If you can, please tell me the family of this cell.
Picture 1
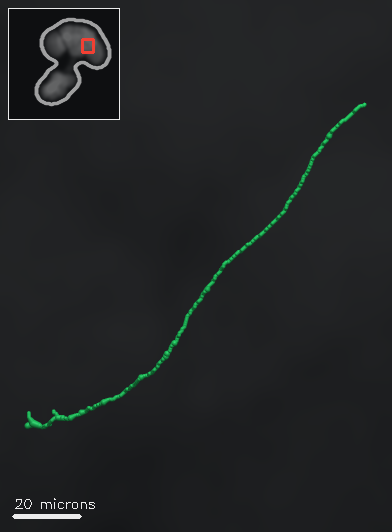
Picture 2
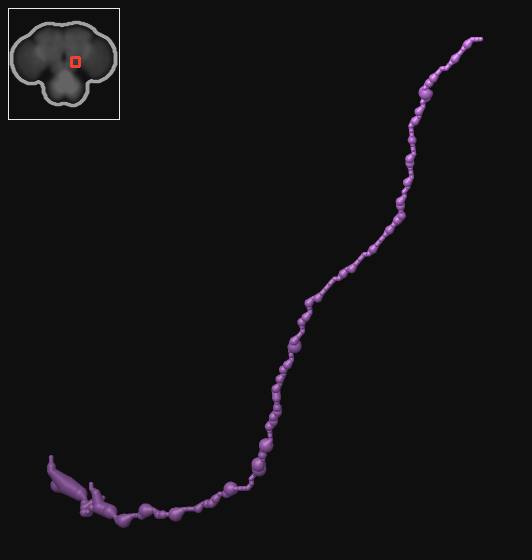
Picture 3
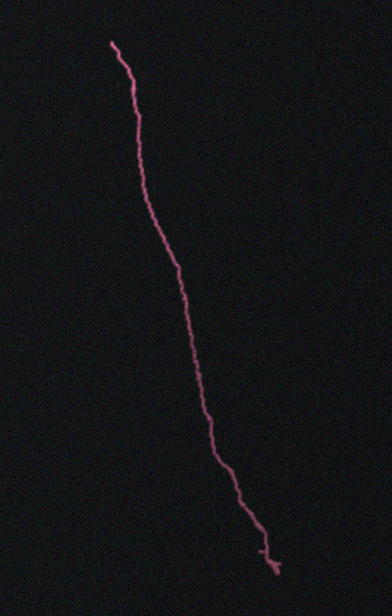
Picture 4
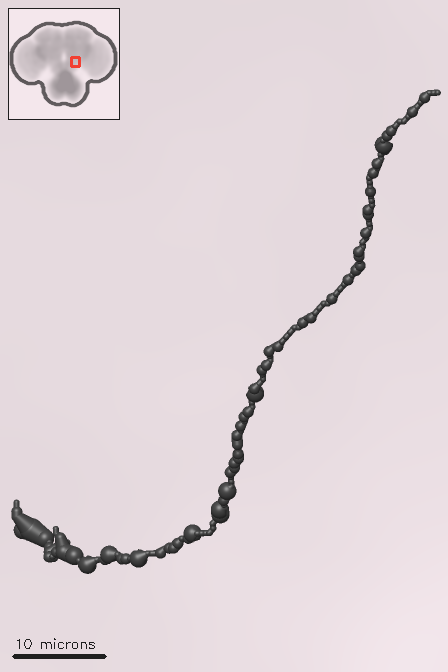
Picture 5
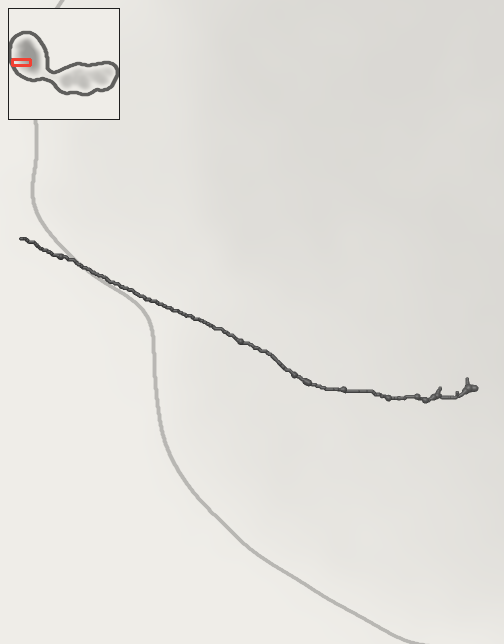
class mechanosensory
